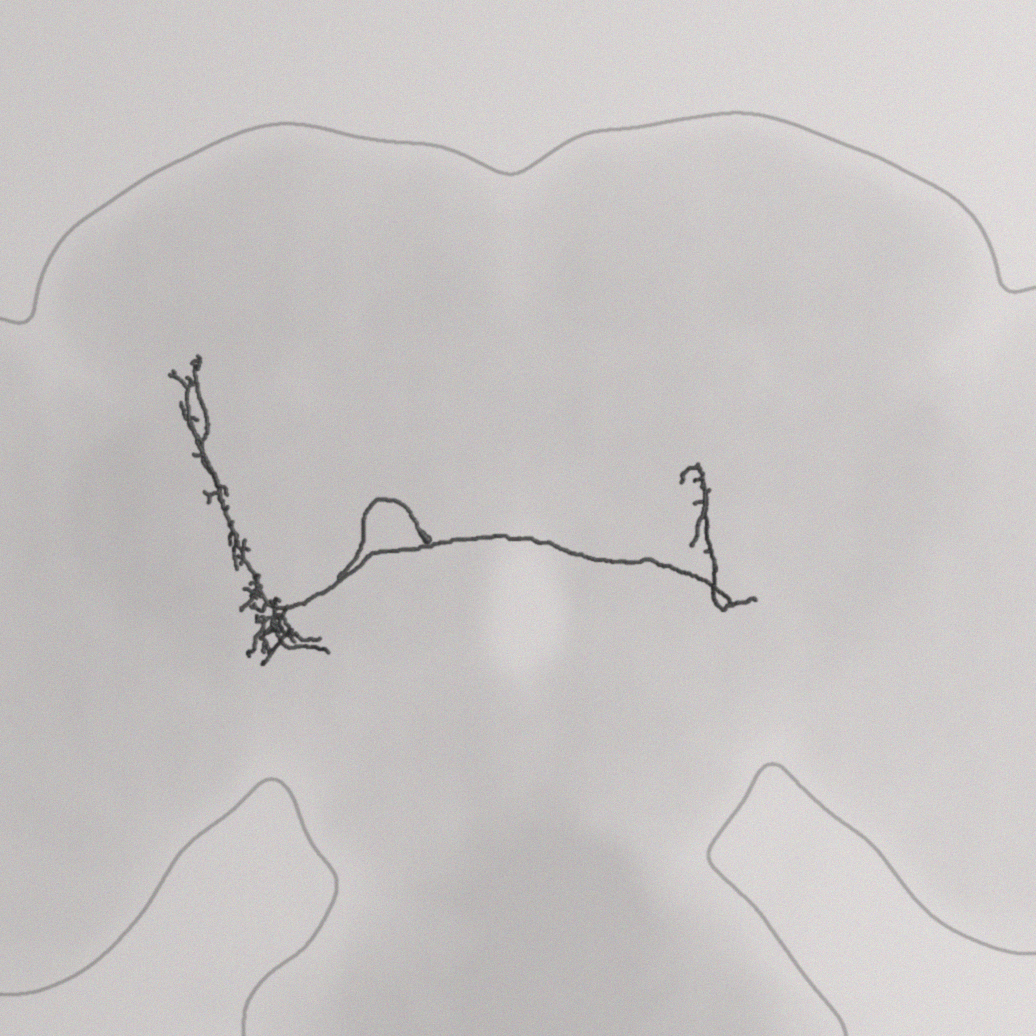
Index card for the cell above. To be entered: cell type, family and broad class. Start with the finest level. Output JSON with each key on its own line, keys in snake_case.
{
 "cell_type": "WED144",
 "family": "hemilineage DM4_ventral",
 "broad_class": "central-brain intrinsic neuron"
}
